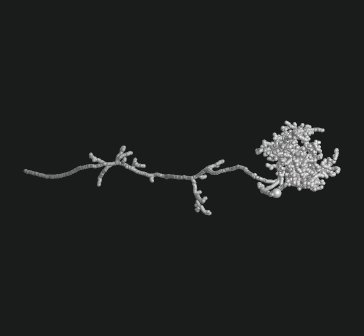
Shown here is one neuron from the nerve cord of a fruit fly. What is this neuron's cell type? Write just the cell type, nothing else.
ANXXX049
